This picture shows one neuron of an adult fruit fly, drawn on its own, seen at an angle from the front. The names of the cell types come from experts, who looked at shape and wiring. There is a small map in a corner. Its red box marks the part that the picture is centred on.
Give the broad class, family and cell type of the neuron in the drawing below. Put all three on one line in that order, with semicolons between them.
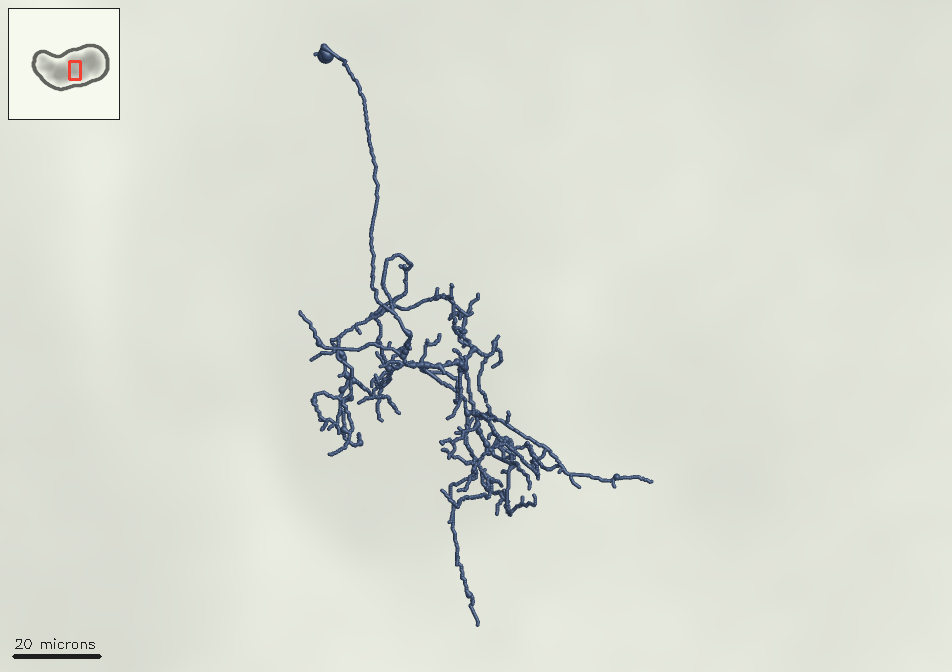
central-brain intrinsic neuron; hemilineage DM5_ventral; CB3953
